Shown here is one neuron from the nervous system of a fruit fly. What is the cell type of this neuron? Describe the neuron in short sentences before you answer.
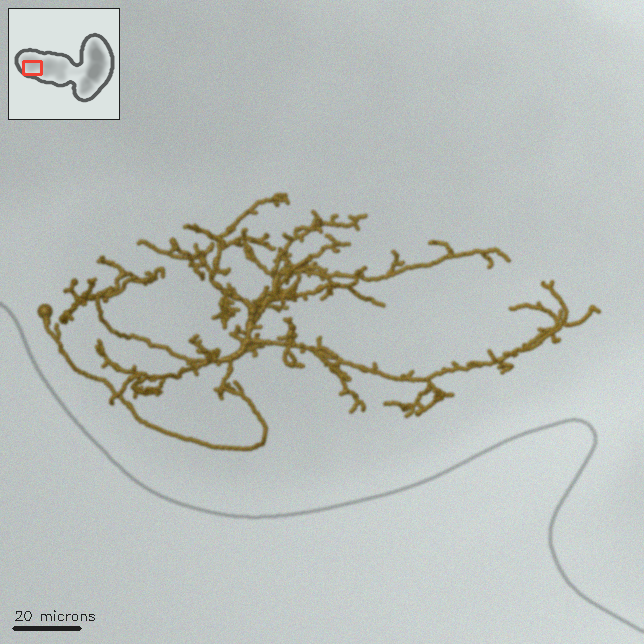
It is in the nerve cord and does not reach the brain. Its cell body lies on the left of the picture. By the scale bar it is about 170 microns wide in this view. This is a nerve-cord intrinsic neuron. The cell type is IN17A061.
